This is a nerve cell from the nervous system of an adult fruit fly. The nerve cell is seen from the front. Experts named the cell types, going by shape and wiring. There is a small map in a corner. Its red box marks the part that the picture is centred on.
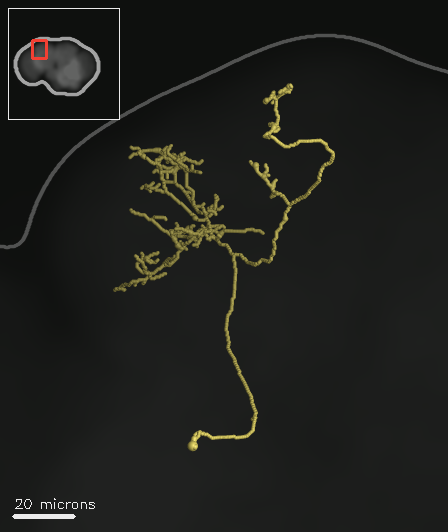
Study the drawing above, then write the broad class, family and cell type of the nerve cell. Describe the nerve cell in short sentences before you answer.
The cell body can be seen at the bottom of the picture. By the scale bar it is about 120 microns tall in this view. The picture shows dozens of branch ends. It is a central-brain intrinsic neuron. Its family is hemilineage AOTUv2. It is of cell type LHAV7a3.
